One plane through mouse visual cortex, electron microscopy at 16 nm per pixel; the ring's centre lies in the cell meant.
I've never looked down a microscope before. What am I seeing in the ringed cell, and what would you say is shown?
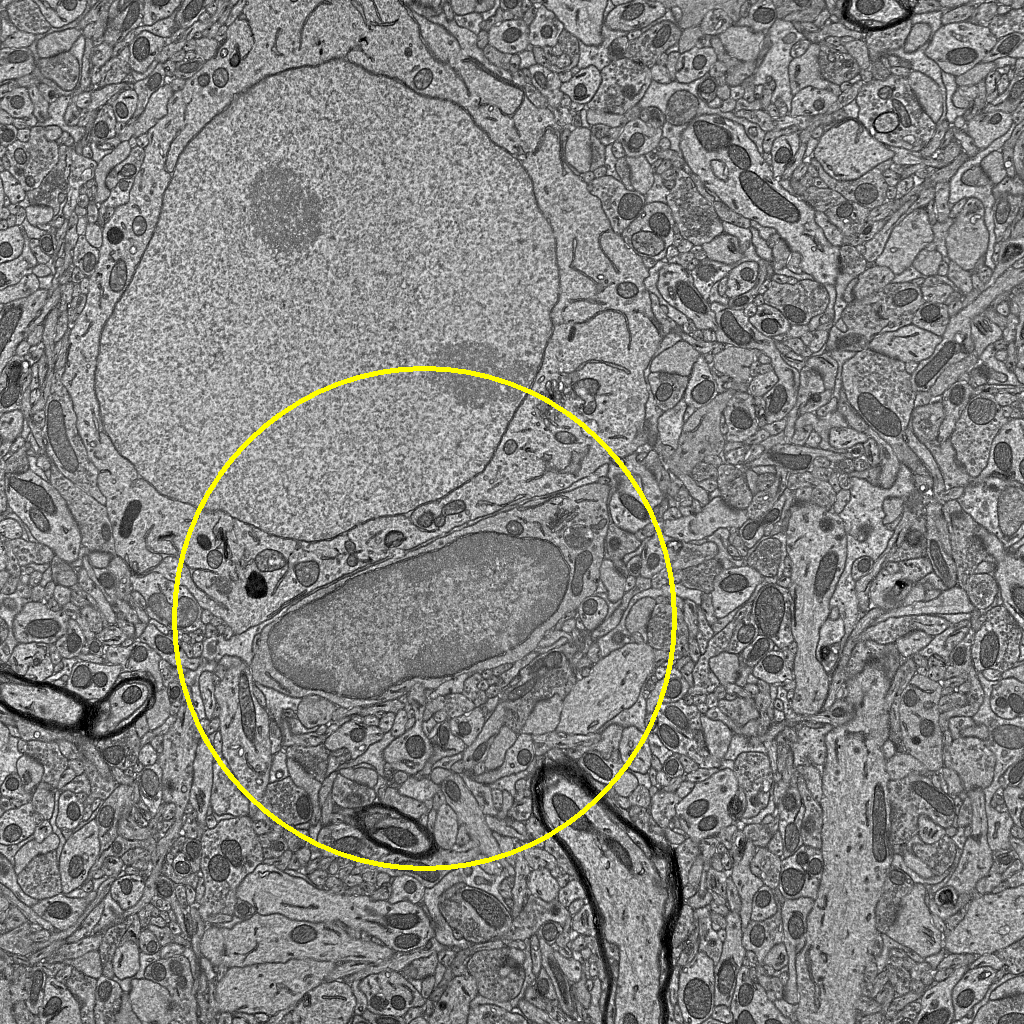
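Start with the nucleus: an elongated oval, all of it within the picture. Follow its long axis and you'll see it runs from lower left to upper right. Look inside for a nucleolus; you won't find a distinct one. Now notice how the cell is pressed against the underside of a large cell body with a pale round nucleus. That is a microglial cell.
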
